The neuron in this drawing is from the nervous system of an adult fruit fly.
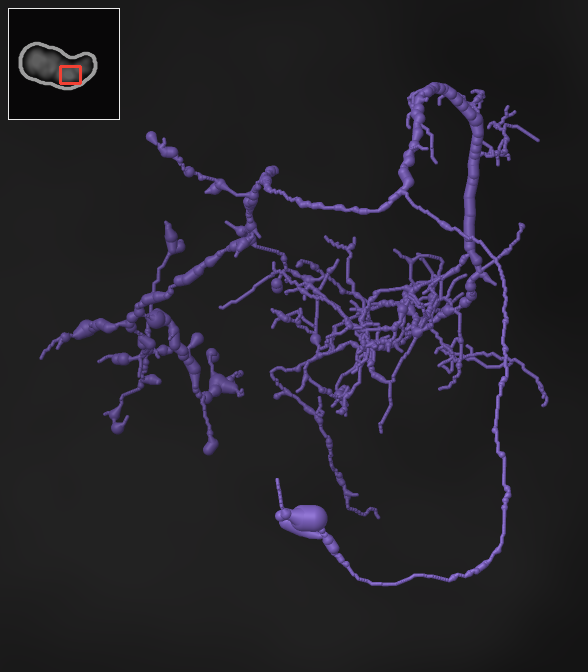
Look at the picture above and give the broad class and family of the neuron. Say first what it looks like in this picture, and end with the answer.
The cell body is at the bottom of the picture. Dozens of branch ends can be seen. This is a nerve-cord intrinsic neuron. Its family is hemilineage 21A.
